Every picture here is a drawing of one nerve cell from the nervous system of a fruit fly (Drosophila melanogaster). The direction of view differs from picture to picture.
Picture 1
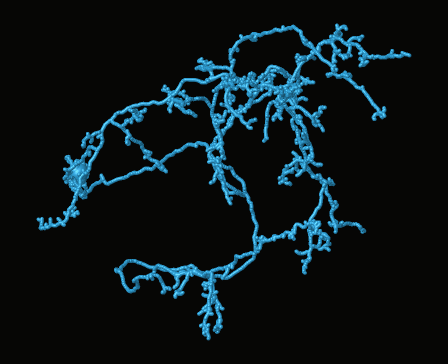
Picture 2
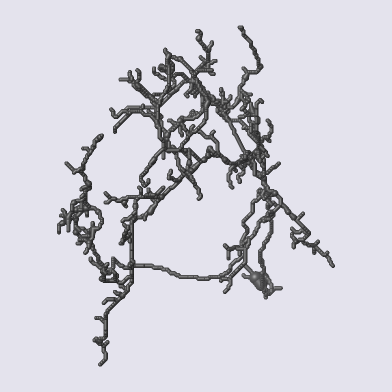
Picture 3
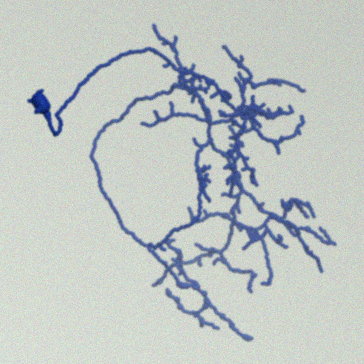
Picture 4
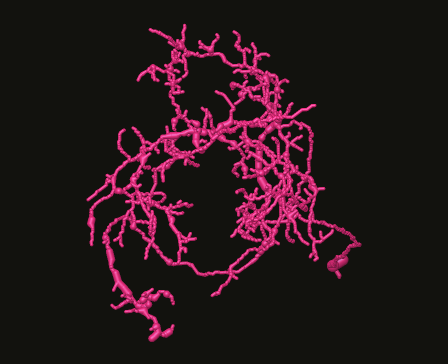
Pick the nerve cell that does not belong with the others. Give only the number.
4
